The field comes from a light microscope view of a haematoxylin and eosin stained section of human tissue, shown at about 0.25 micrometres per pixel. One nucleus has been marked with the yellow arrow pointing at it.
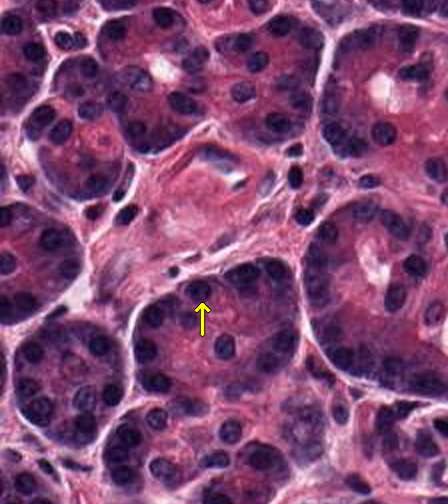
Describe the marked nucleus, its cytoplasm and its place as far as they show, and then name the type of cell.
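The nucleus is round and darkly stained, with a smooth outline. The nucleus lies at the outer edge of the cell, close to the border of the cell group. The cytoplasm is pink-purple and finely granular, and it extends inward from the nucleus toward the centre of the cluster. The cell is part of a rounded cluster of cells, bordered on its outer side by a thin strand of pink fibrous tissue. Type of cell: pancreatic acinar cell.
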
